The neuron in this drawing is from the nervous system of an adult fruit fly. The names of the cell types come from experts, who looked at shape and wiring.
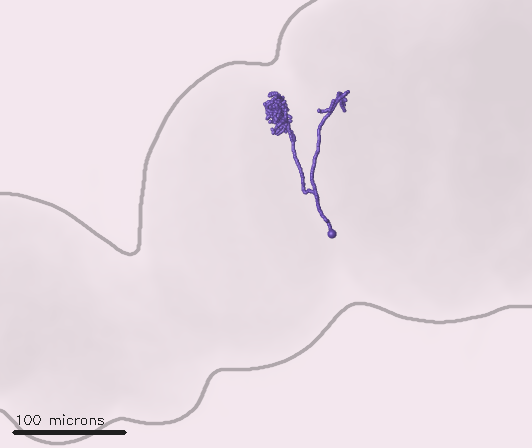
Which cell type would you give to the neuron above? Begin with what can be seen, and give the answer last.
The cell body is in the middle of the picture. From top to bottom in the picture it spans about 130 microns. Its broad class is visual projection neuron. It is of cell type LoVP1.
